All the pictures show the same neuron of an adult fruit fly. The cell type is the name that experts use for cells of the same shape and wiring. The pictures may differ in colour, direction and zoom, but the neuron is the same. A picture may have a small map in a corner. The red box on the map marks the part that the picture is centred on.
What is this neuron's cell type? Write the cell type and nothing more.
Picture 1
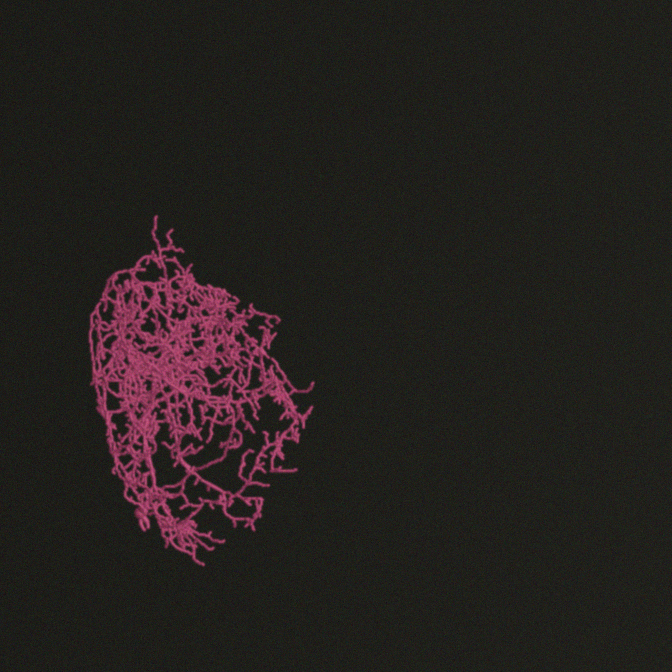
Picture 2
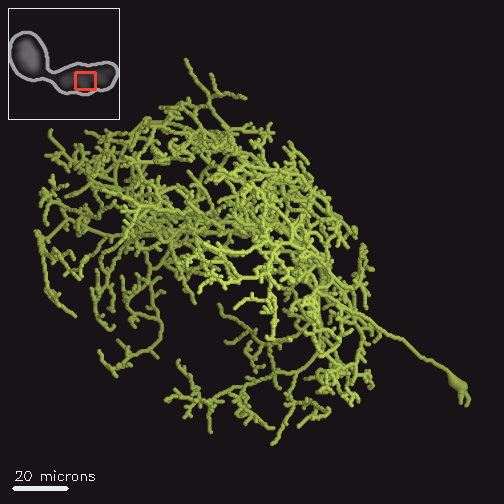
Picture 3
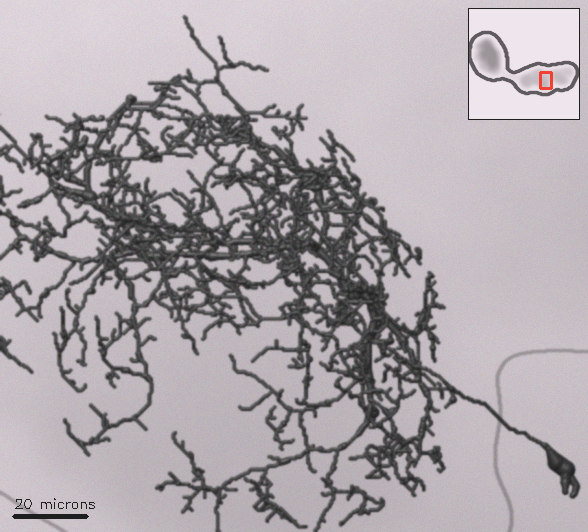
IN20A.22A001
